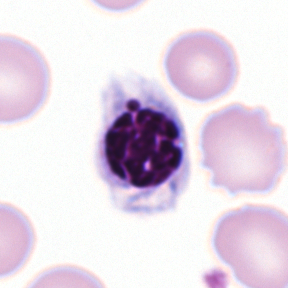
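Normoblast, the nucleated cell at the centre. Outline: irregular and ragged rather than smoothly rounded. Nucleus: round, with a small round dark knob on its upper-left edge. Cytoplasm: mostly above and below the nucleus.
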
